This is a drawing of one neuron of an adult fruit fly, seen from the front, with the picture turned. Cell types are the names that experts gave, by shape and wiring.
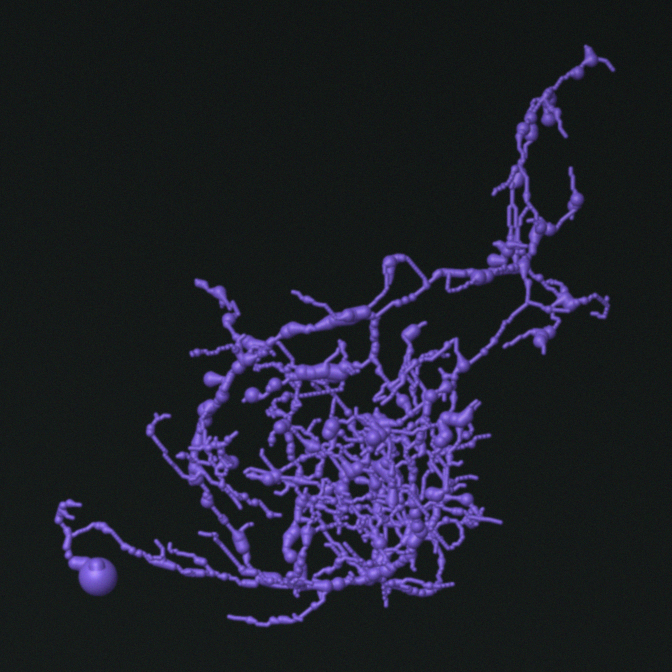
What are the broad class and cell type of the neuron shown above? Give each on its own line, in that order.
central-brain intrinsic neuron
CRE007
